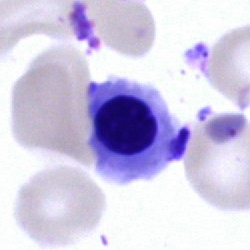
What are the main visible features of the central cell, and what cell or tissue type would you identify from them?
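An irregular outline with ragged edges bounds the cell. Its nucleus sits off-centre toward the left side, and the chromatin is dense and stains deep purple. The rim of cytoplasm is wider on the right side than on the left. The cell is an erythroblast.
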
